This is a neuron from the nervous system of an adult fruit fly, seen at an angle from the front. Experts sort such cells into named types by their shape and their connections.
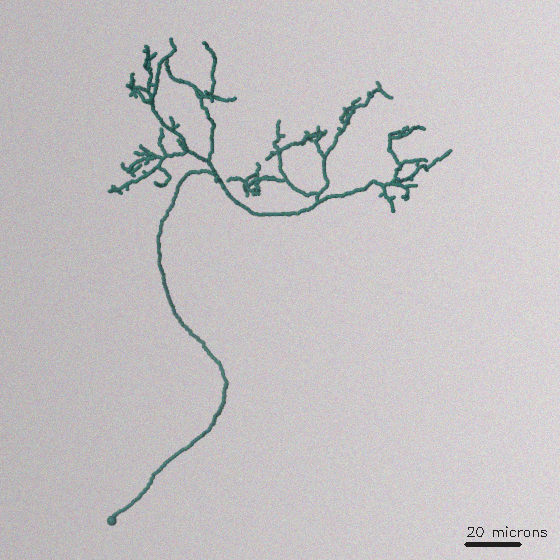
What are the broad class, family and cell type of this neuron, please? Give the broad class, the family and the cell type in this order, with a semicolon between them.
central-brain intrinsic neuron; hemilineage LALv1_dorsal; FB4A_a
